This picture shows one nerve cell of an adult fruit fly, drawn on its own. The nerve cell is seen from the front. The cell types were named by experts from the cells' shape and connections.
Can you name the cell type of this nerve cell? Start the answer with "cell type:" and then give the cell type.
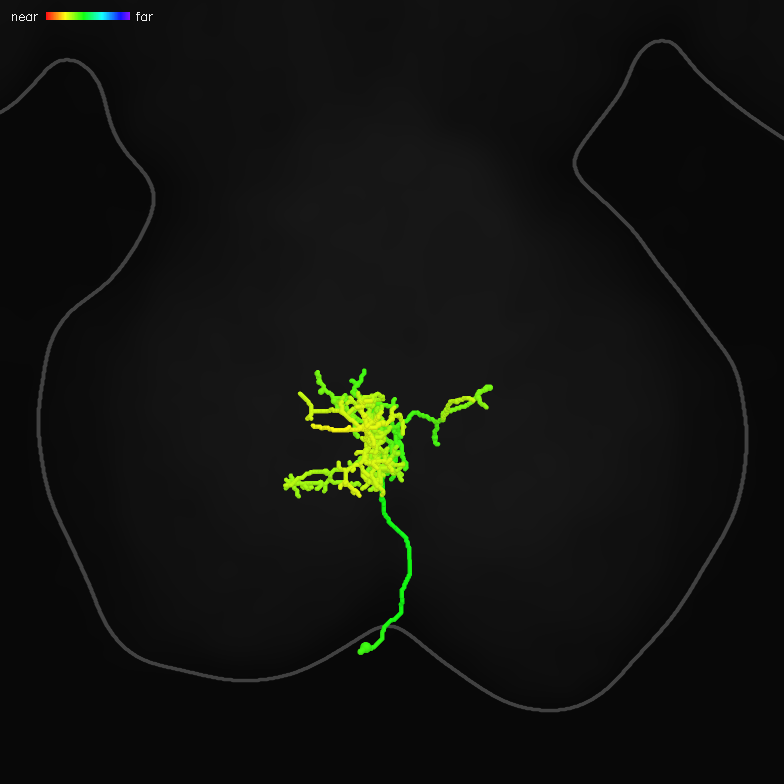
cell type: IN05B088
